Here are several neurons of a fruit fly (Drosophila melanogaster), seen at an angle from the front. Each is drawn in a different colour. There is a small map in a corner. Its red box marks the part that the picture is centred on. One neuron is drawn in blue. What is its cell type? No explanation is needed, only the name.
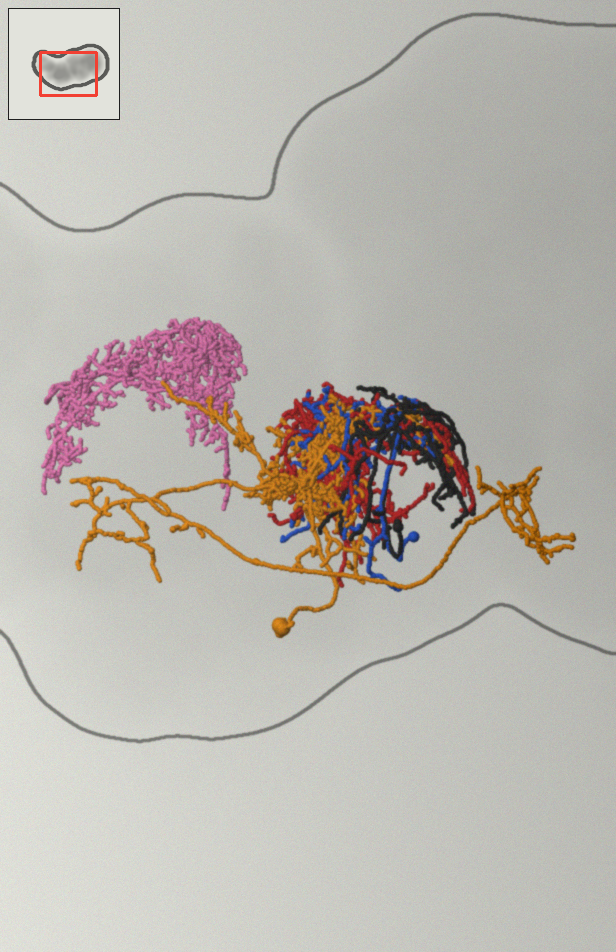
IN08A034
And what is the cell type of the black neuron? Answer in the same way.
IN08A030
